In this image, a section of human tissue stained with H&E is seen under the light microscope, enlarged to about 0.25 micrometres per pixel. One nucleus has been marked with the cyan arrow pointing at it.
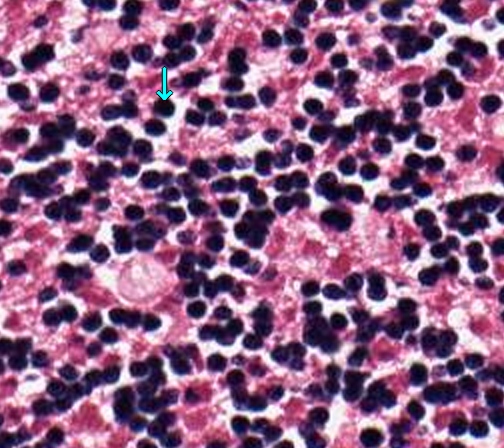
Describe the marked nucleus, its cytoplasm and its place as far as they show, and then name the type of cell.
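The nucleus is round and intensely, fairly uniformly dark, with no internal detail showing at this scale. Its nucleus is about the same size as the many crowded dark round nuclei around it. Almost no cytoplasm can be seen; the nucleus is edged only by a thin pale rim before the surrounding pink material. It lies among densely packed, similar dark round nuclei, separated from them by pink, finely fibrous material. This is a cerebellar granule cell.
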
